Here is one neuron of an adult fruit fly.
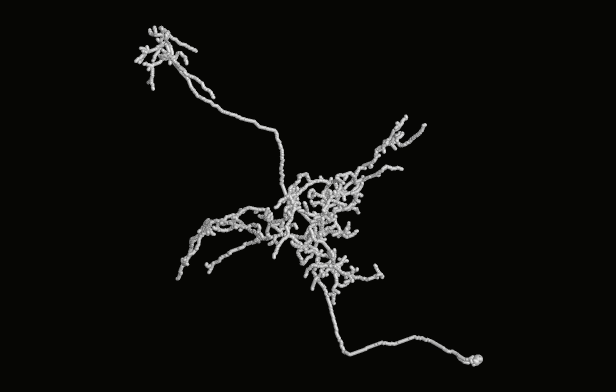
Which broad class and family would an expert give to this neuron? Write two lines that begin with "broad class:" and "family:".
broad class: central-brain intrinsic neuron
family: hemilineage VLPl&p1_posterior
